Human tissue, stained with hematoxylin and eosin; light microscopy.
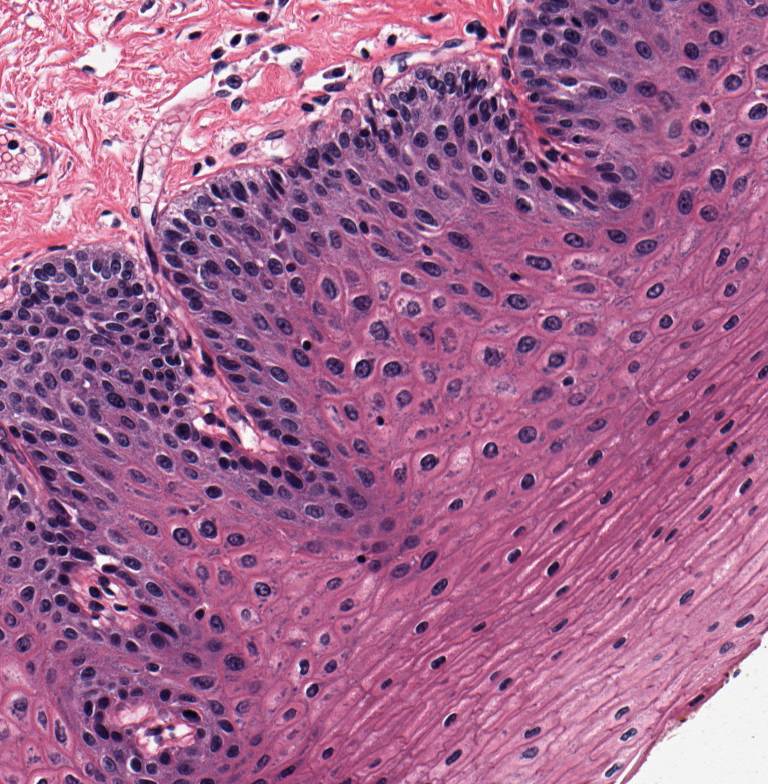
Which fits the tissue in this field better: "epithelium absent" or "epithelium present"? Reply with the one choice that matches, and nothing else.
Epithelium present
